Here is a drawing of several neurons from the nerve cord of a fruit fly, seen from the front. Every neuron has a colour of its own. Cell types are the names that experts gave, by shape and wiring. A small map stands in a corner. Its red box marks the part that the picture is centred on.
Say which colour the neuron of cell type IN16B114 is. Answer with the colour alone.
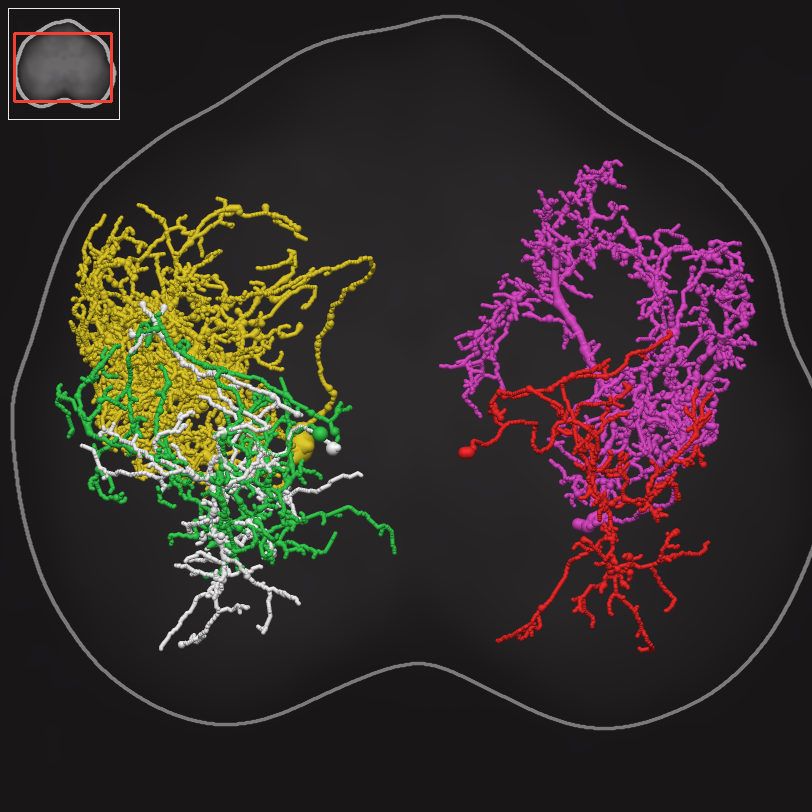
white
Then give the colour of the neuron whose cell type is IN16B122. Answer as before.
red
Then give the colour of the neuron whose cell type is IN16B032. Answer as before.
magenta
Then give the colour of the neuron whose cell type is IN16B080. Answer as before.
green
